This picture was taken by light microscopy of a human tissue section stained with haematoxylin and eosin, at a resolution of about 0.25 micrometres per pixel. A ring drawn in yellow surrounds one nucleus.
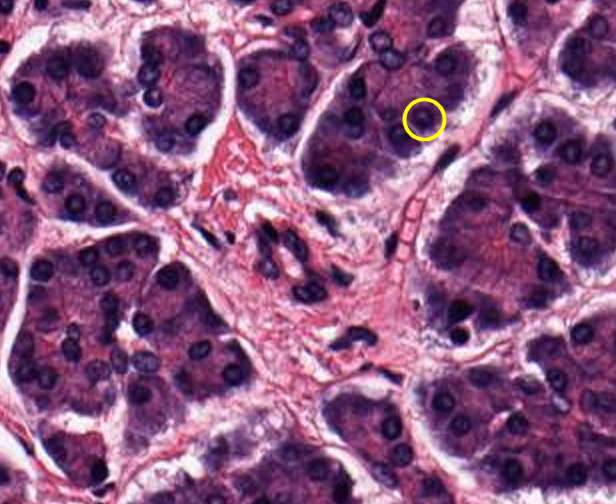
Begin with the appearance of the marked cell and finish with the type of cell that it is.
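The nucleus is round with a smooth, even outline and stains dark purple. The surrounding cytoplasm is purple and finely granular, and its borders with neighbouring cells are not clearly drawn. The cell sits at the outer edge of a rounded cluster of similar cells, with its nucleus toward that outer side. Just beyond it lies a pale cleft and a thin strand of pink fibres separating this cluster from the next. This is a pancreatic acinar cell.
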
